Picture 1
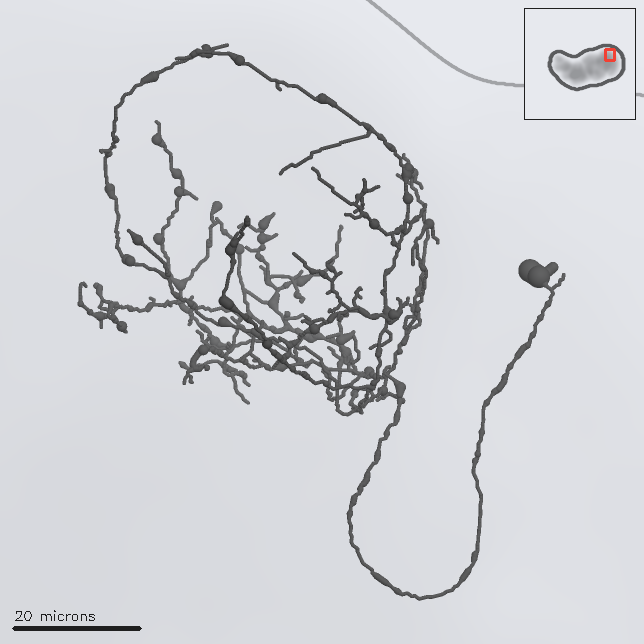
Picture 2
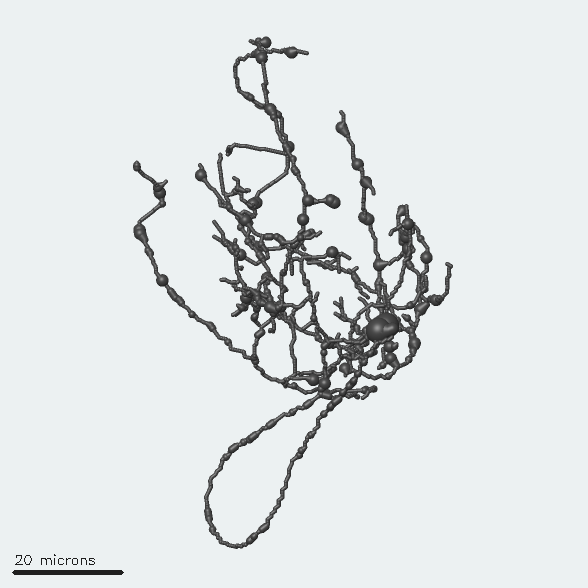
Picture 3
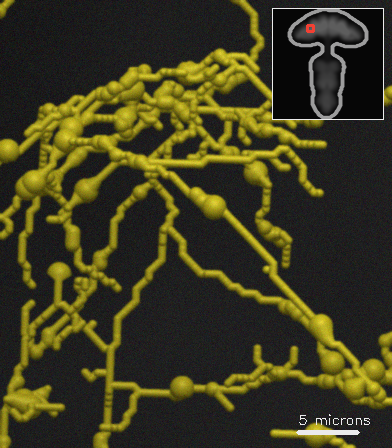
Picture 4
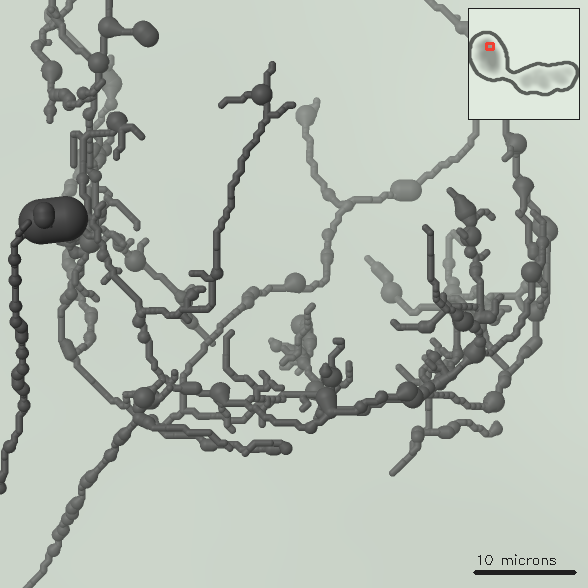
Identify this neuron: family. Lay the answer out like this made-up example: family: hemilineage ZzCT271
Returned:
family: hemilineage LHl4_dorsal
